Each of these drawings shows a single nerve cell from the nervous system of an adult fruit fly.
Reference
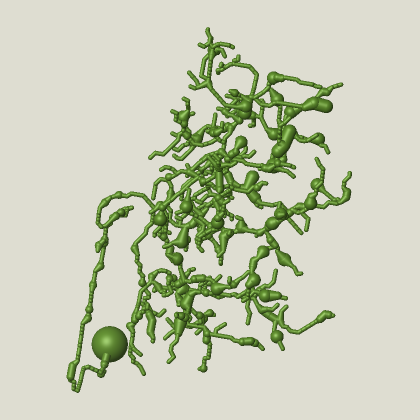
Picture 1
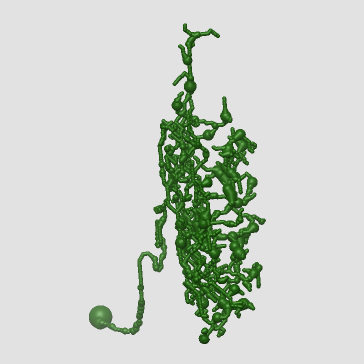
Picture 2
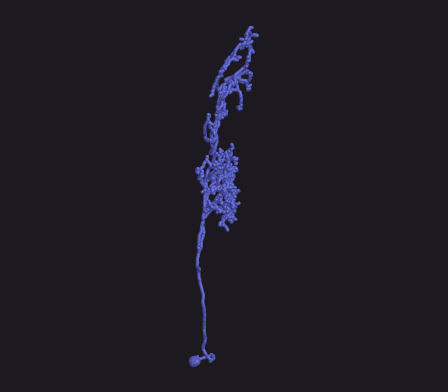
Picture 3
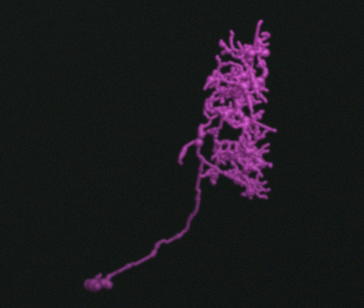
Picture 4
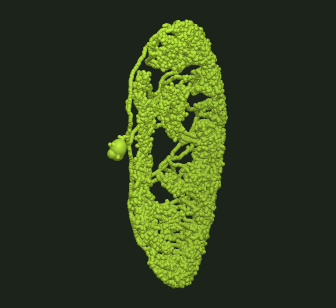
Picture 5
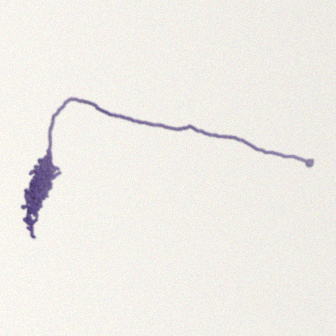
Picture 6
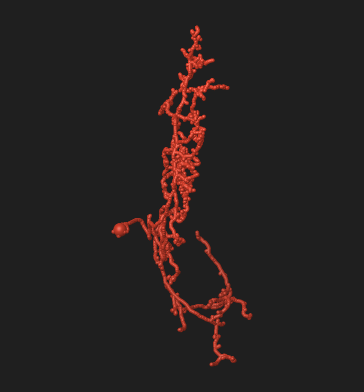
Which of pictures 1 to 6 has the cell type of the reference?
1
